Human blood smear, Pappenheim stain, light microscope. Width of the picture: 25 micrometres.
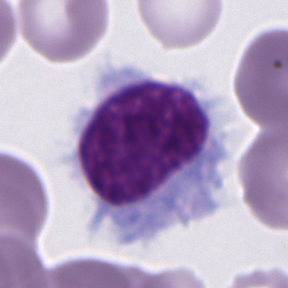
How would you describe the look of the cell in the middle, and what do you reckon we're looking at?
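Border ragged, many fine hair-like projections all around. Nucleus off-centre, toward upper left. Chromatin dark purple, mottled. Cytoplasm without distinct granules. Cell type: hairy cell.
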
